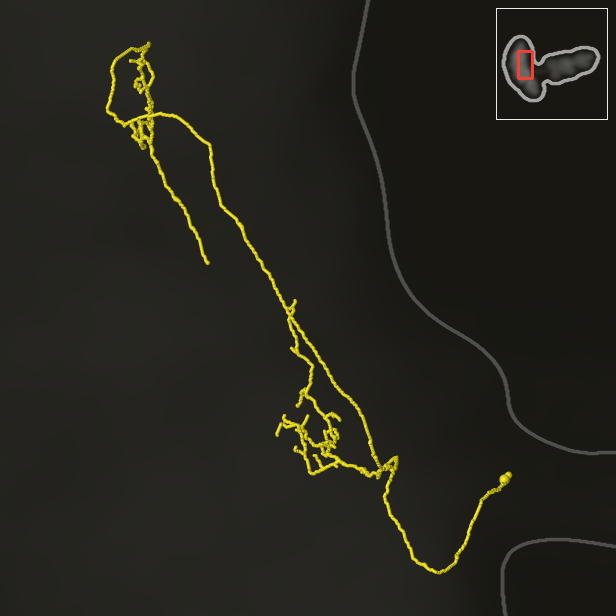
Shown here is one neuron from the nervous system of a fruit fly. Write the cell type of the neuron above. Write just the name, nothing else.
PS357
